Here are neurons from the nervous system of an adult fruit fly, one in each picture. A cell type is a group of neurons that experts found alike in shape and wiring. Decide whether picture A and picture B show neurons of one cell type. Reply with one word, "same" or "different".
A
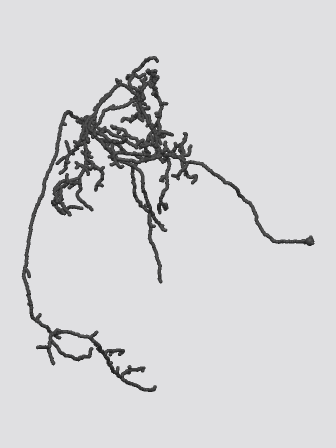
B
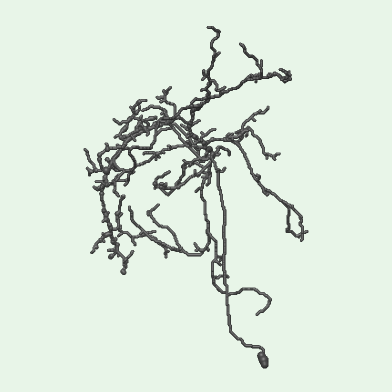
different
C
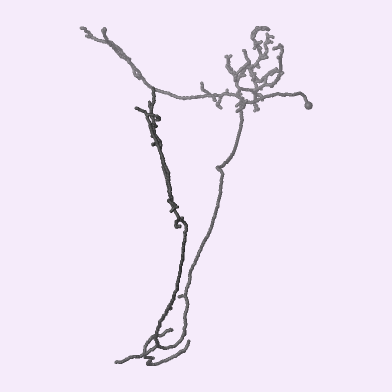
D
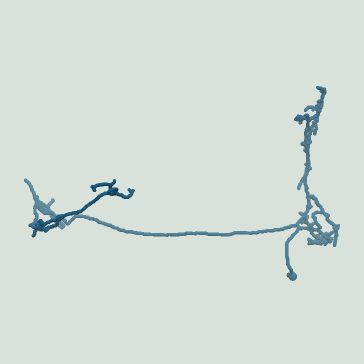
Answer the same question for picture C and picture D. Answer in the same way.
same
